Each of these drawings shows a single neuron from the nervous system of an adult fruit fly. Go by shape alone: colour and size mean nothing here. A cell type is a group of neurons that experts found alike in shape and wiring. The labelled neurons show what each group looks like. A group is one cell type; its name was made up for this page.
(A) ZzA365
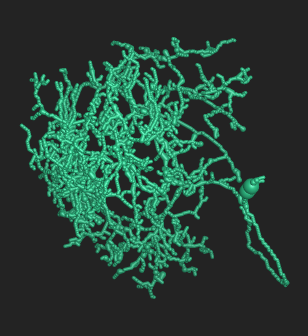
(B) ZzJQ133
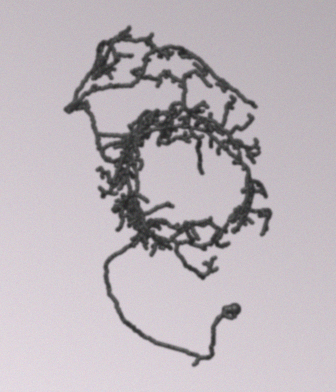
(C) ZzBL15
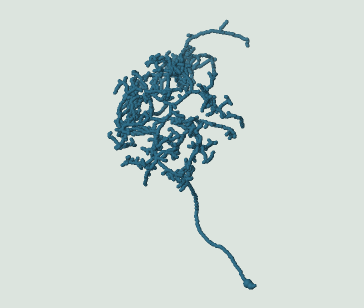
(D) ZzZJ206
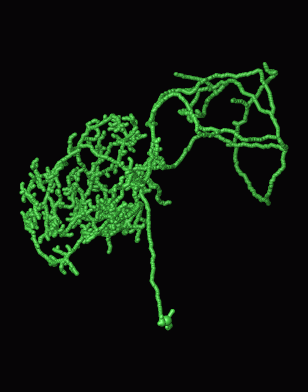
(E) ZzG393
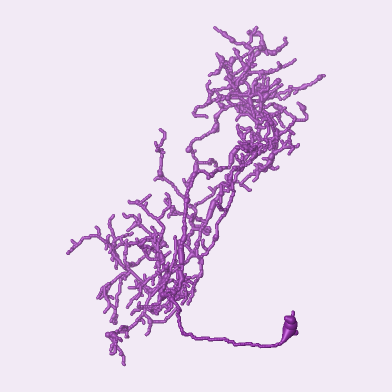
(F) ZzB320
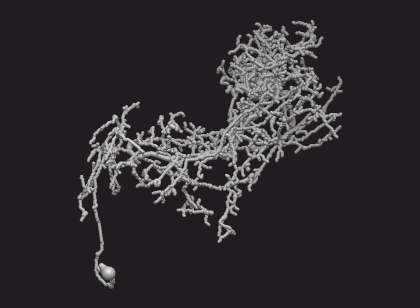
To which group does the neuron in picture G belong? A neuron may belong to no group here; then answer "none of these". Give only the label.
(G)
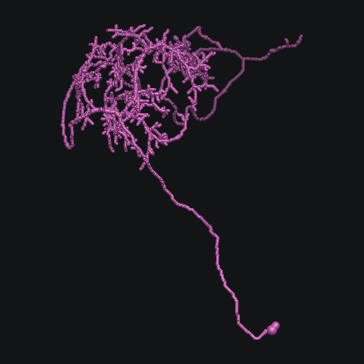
ZzBL15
